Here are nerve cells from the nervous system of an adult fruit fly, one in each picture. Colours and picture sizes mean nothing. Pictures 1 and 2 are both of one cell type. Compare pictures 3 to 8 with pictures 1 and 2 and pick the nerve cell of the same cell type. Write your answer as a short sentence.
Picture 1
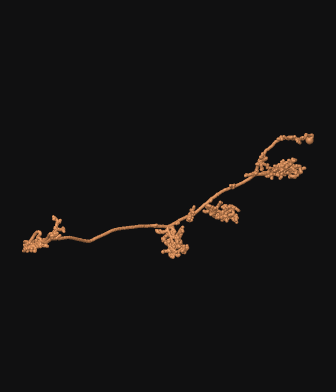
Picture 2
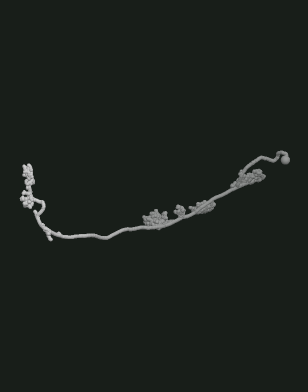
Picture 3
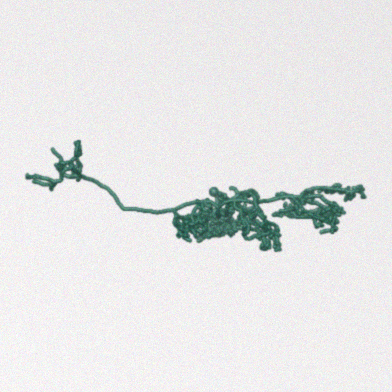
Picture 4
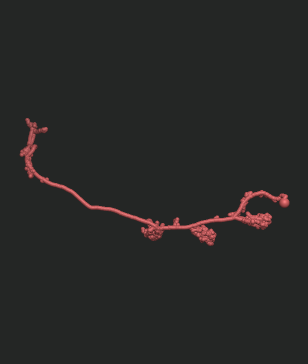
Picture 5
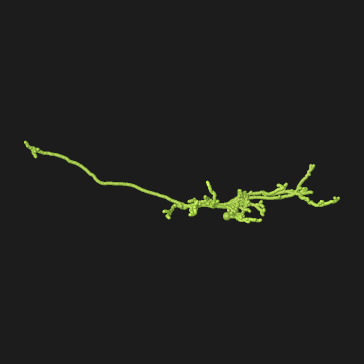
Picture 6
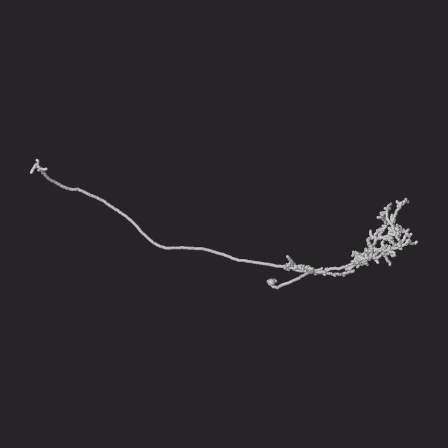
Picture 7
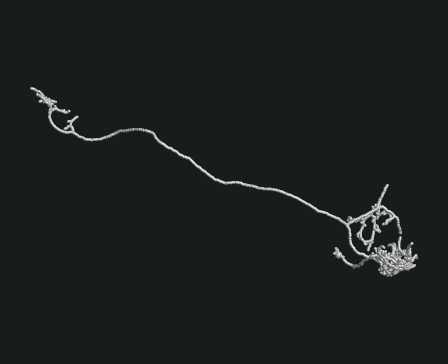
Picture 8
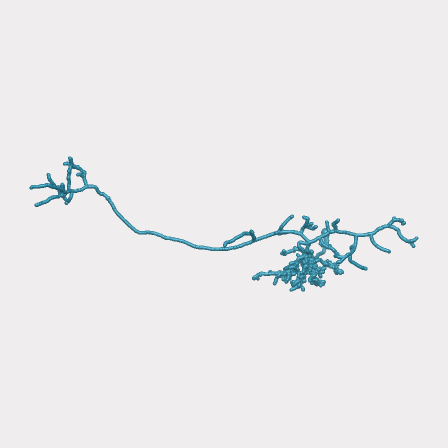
Picture 4 shows a nerve cell of the same cell type.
